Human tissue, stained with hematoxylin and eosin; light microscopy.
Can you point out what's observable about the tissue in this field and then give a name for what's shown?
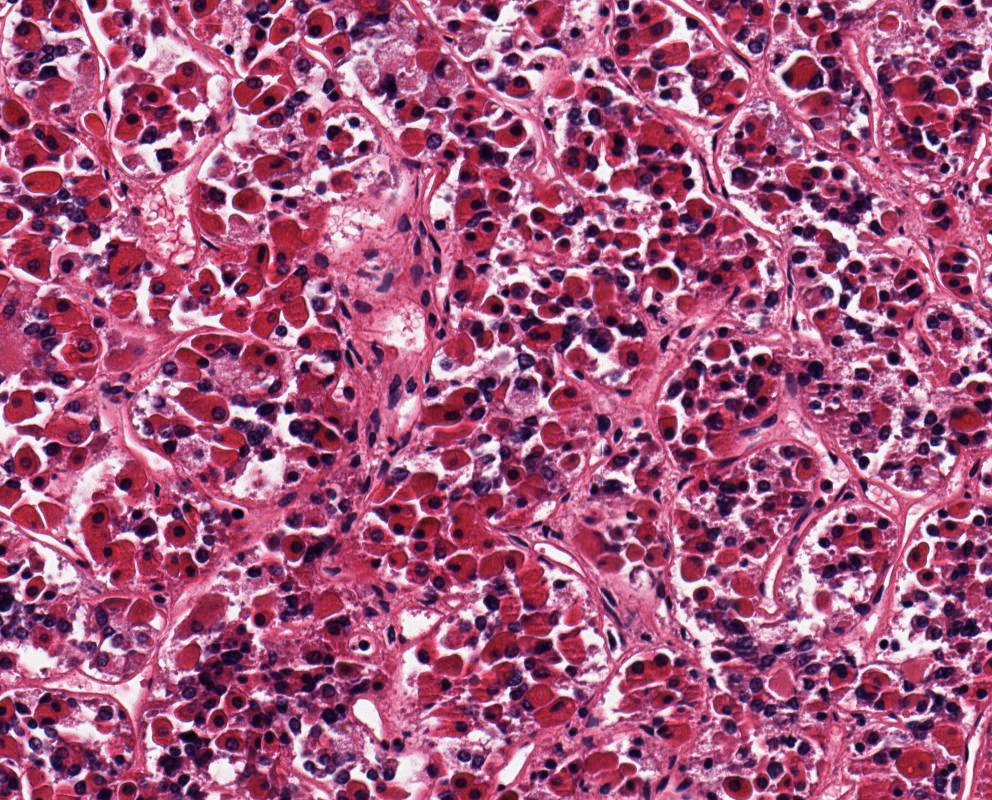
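Throughout the field, cells lie in rounded nests separated by thin pink septa. Many have abundant, intensely red cytoplasm around a single round dark nucleus; cells with paler, purplish-grey granular cytoplasm are mixed among them within the nests. Nest-cell nuclei are small, round, dark and fairly uniform in size. The tissue is pituitary.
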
